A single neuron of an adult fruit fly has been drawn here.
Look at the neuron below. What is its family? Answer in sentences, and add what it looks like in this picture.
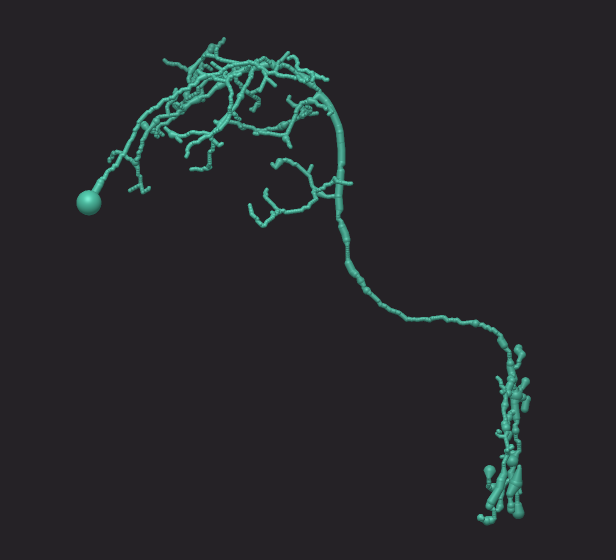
The family is hemilineage 19A. It is a nerve-cord intrinsic neuron. The picture shows dozens of branch ends. In this view it is about as wide as it is tall.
